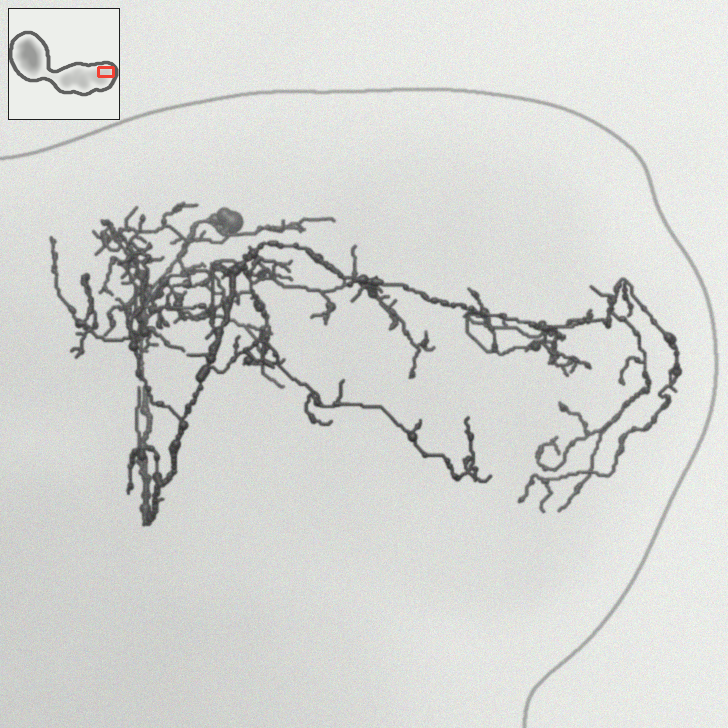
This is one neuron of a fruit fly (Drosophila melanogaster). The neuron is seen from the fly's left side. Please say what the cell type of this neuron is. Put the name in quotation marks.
"IN14A029"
